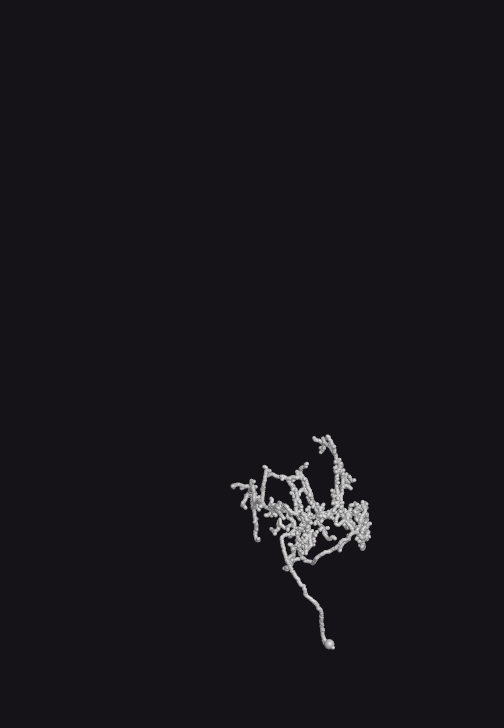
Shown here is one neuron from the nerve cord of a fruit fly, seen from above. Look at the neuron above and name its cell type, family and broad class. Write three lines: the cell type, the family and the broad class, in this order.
IN03A048
hemilineage 03A
nerve-cord intrinsic neuron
